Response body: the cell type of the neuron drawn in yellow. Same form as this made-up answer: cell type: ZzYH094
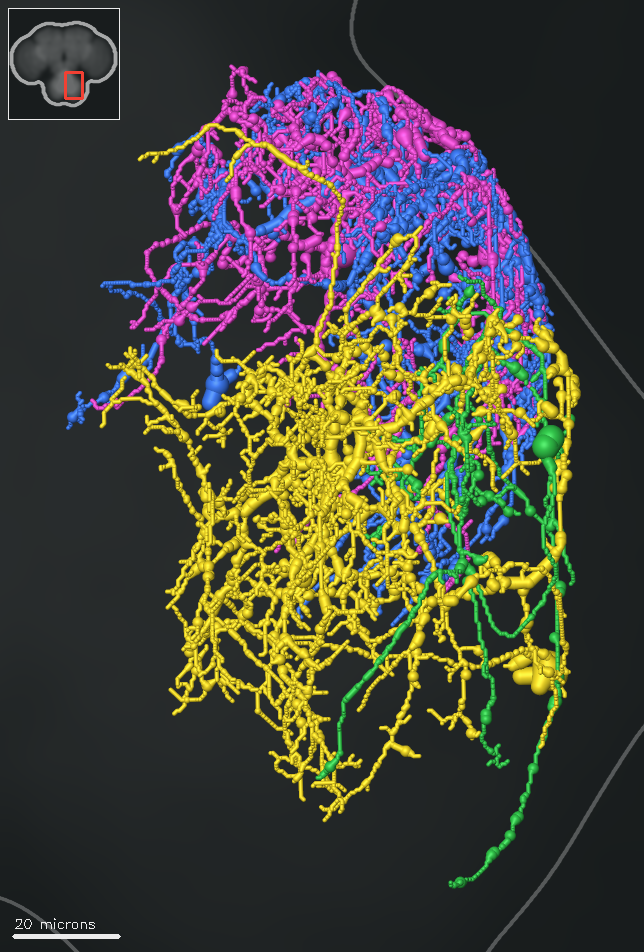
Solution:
cell type: IN21A017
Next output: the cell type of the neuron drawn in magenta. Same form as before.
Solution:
cell type: IN21A013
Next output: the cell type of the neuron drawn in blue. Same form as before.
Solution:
cell type: IN03B031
